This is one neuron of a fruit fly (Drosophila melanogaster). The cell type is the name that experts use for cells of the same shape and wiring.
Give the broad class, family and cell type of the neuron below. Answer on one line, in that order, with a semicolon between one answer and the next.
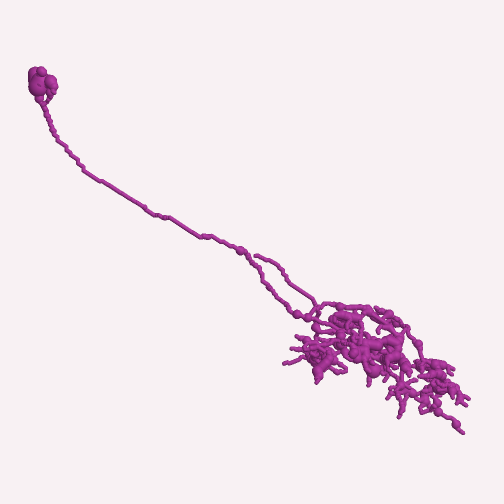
optic-lobe intrinsic neuron; Dm; Dm9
